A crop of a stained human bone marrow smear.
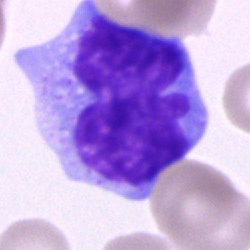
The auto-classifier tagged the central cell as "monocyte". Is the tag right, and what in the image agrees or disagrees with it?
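First item, the cytoplasm: it is pale grey-blue.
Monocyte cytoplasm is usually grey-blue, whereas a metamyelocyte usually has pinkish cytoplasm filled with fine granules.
So the colour goes with monocyte and against metamyelocyte. Second item, the nucleus: no distinct nucleolus is visible in it.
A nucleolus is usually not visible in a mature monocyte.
This item also sits with monocyte. Third item, the shape: the outline is irregular, with several pointed angular projections, and the cytoplasm is widest on the left side. Red cells touch the cell at its top and lower right edges. Verdict: monocyte fits.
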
